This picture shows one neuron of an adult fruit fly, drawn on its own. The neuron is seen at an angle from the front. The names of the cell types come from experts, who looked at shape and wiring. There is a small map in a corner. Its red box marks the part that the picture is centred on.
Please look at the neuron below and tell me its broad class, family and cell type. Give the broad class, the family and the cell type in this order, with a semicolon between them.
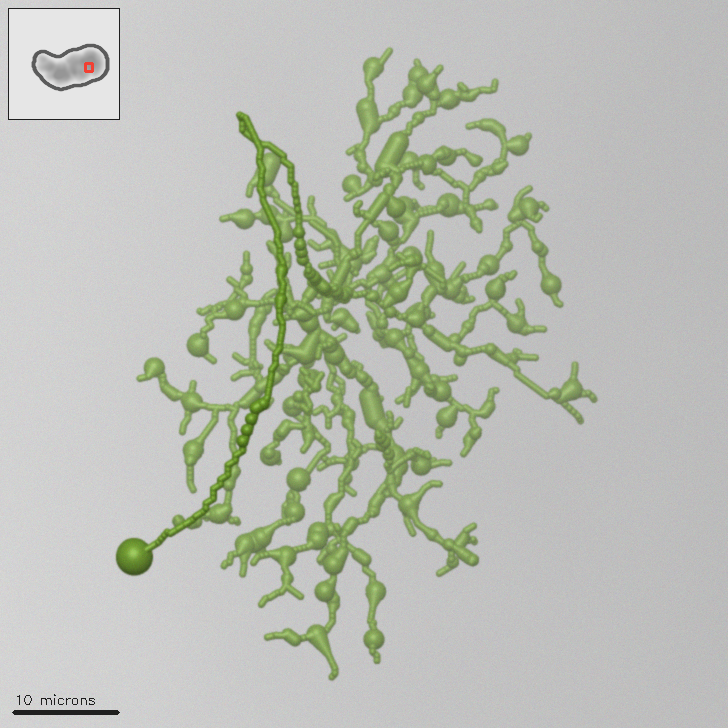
optic-lobe intrinsic neuron; Li; Li25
